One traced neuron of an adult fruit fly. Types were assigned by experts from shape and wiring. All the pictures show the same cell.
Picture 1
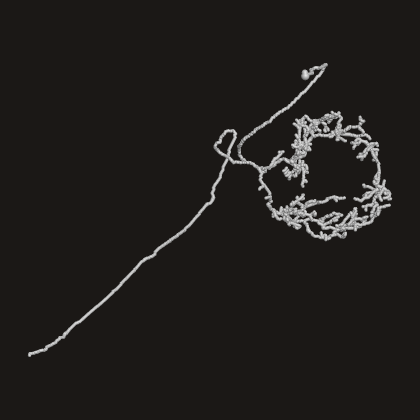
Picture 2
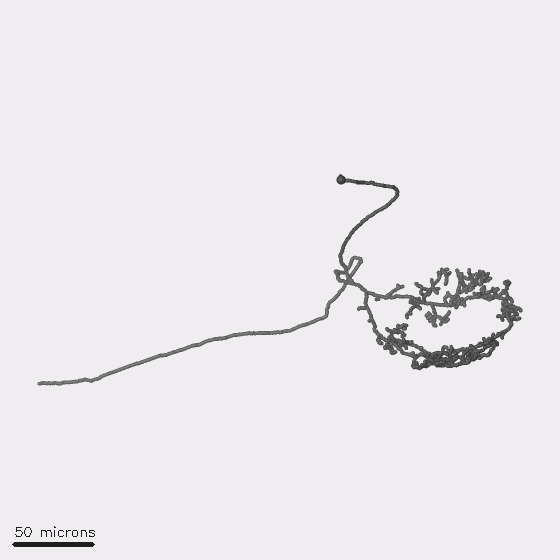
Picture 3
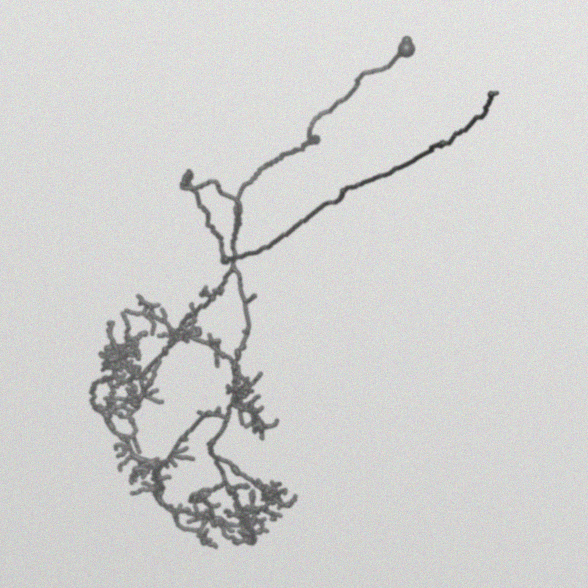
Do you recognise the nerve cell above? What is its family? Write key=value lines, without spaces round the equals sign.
family=hemilineage 23B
